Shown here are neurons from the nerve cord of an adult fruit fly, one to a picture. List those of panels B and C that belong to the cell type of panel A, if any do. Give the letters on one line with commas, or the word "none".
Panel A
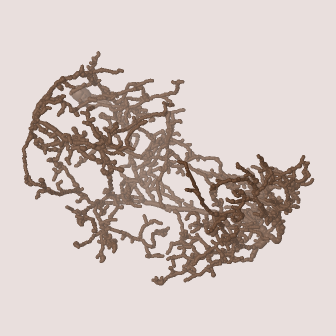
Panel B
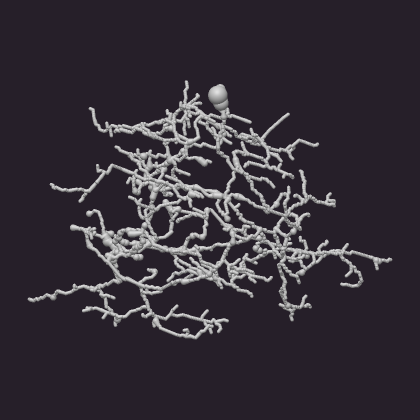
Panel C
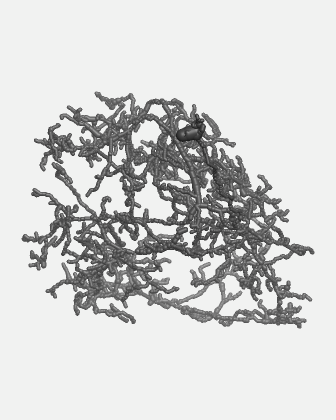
C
